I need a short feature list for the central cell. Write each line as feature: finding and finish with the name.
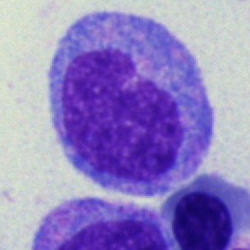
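Nucleus shape: kidney-like, single indentation at upper edge
Nucleus position: off-centre toward the left
Cytoplasm: wider band on the right
Granules: fine, pinkish-lilac, scattered
Vacuoles: none visible
Name: promyelocyte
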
